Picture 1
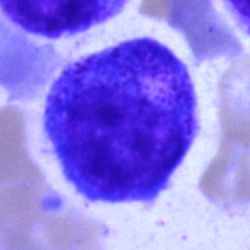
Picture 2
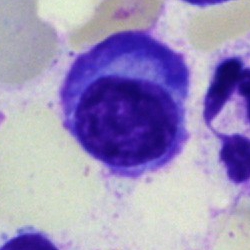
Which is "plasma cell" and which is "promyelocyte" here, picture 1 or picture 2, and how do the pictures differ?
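Picture 1 shows a promyelocyte; picture 2 shows a plasma cell. The promyelocyte's outline is roughly round with a few blunt angles, whereas the plasma cell's is roughly round to slightly oval. In the promyelocyte, fine reddish-purple granules are most visible over the upper right part of the cell, while no distinct granules are visible in the plasma cell's cytoplasm. The plasma cell's cytoplasm is deep blue and forms a broad cap above the nucleus, with a pale curved zone lying directly above the nucleus. The promyelocyte's chromatin looks finely stippled rather than clumped, and its surface has no visible projections.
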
